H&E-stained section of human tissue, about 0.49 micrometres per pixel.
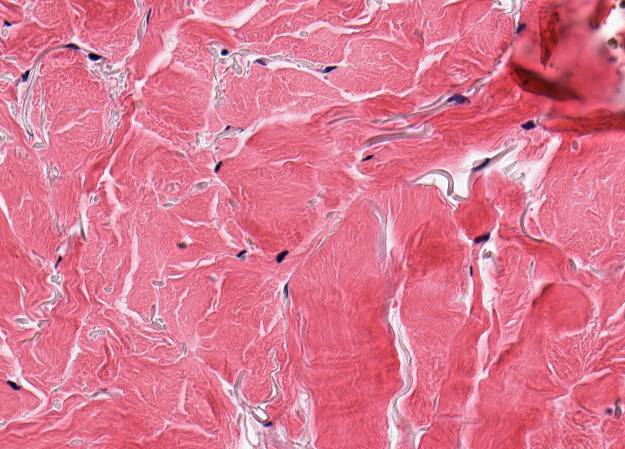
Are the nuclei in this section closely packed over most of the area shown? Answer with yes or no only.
No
